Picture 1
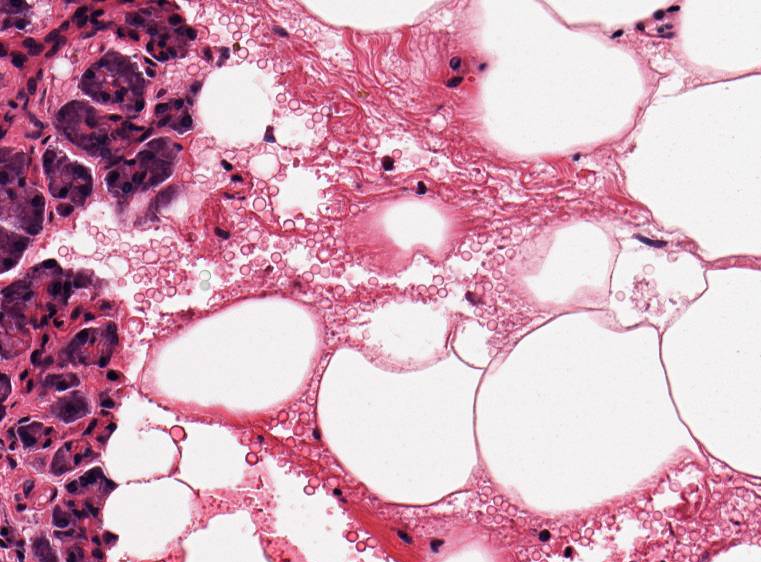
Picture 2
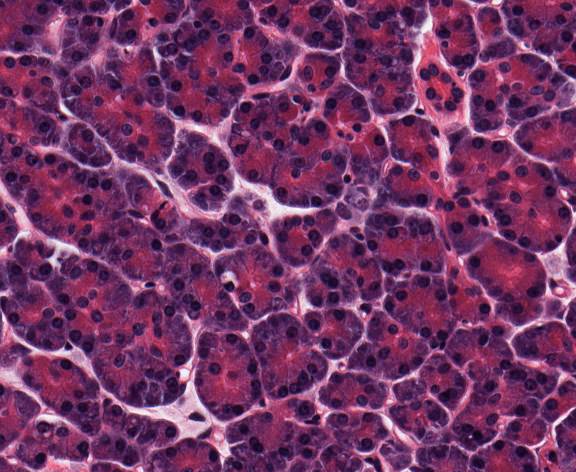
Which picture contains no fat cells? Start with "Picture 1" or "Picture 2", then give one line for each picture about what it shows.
Picture 2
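What picture 1 shows: Large empty rounded fat cell spaces crowd the right half and lower part of the field.
What picture 2 shows: No fat cells are present anywhere in the field.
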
